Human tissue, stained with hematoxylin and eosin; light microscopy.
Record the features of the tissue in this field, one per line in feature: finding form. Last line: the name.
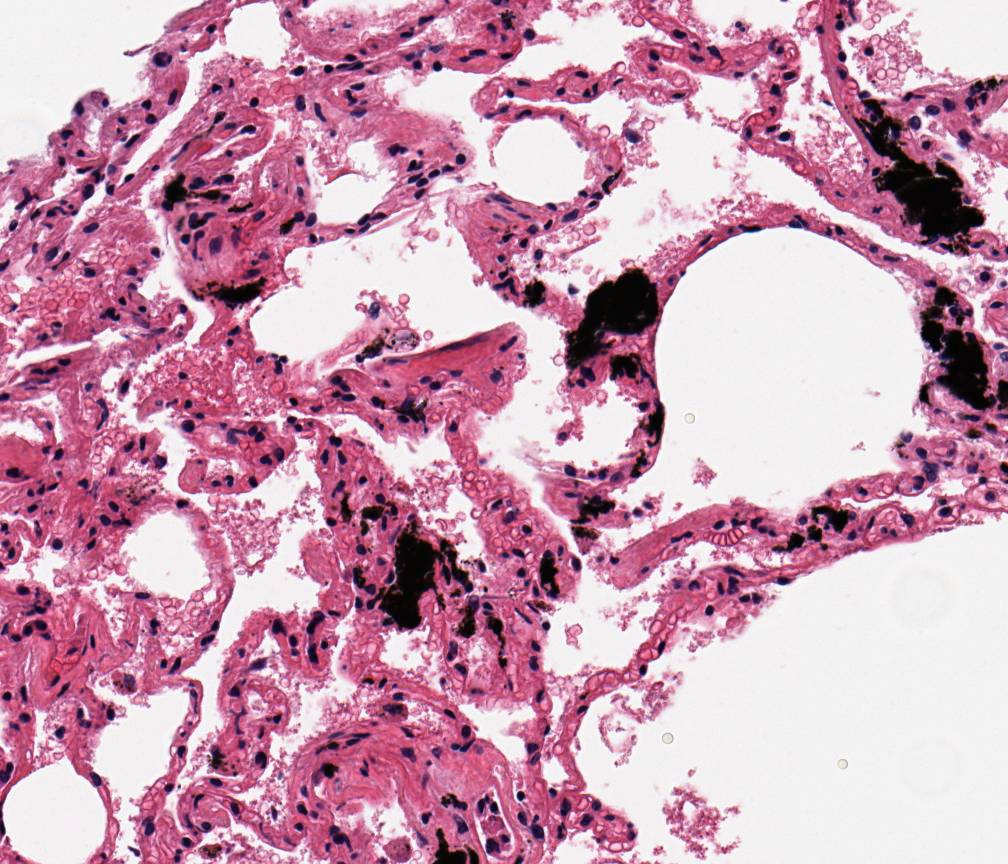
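Layout: loose meshwork of thin, branching pink septa
Spaces: rounded, empty, varying in size
Pigment: coarse black clumps in the septa, largest in centre and upper right
Thickening: several septa widened by dense pink fibrous tissue with spindle-shaped nuclei
Septal nuclei: small, dark, oval to elongated
Name: lung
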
